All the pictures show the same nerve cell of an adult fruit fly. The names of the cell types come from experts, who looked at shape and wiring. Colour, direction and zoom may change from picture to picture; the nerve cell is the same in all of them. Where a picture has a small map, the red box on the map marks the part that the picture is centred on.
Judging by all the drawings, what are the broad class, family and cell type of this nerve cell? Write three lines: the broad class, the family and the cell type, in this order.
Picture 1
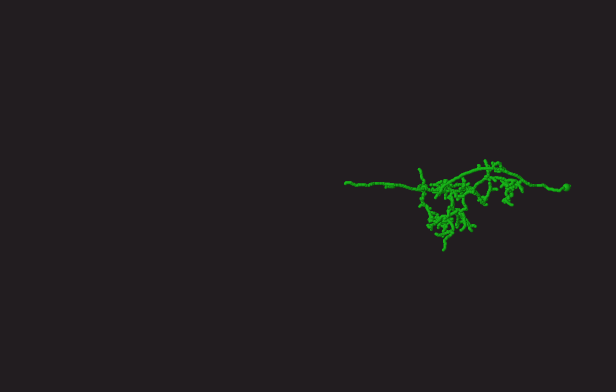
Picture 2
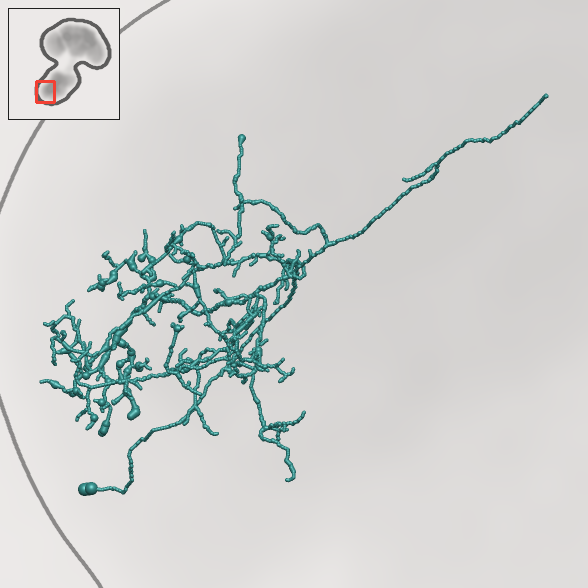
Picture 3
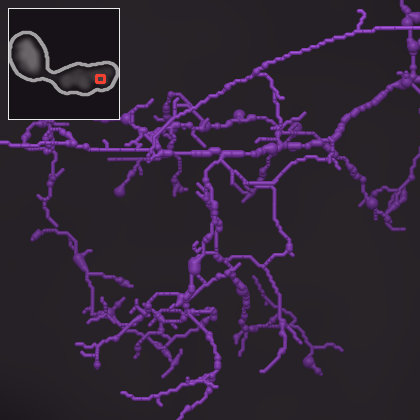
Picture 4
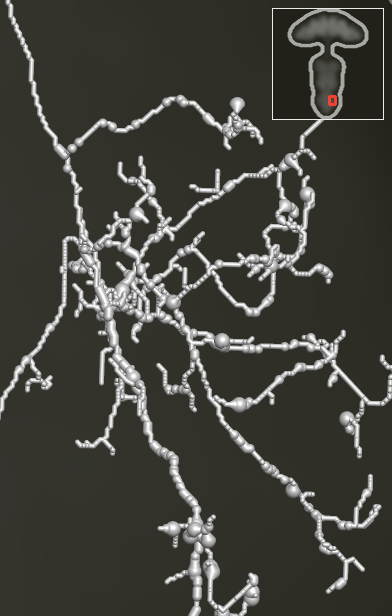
nerve-cord intrinsic neuron
hemilineage 21A
IN21A039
